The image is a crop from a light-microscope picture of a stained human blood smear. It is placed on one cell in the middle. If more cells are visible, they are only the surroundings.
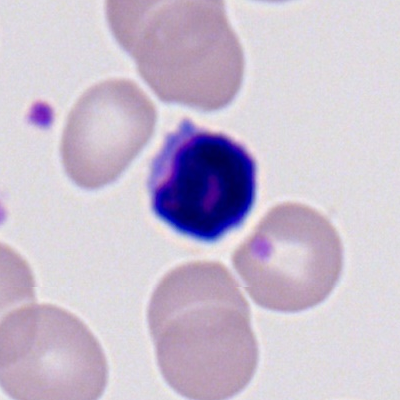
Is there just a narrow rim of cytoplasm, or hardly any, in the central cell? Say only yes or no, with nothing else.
Yes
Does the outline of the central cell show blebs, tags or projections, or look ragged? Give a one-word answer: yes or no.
Yes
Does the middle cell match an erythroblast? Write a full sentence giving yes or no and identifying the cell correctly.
No; rather than an erythroblast, the cell at the center is a lymphocyte.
